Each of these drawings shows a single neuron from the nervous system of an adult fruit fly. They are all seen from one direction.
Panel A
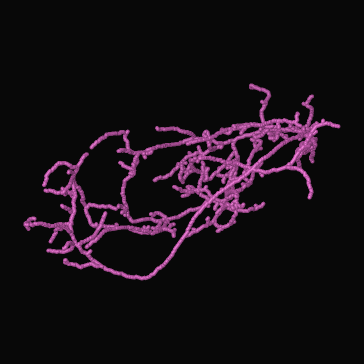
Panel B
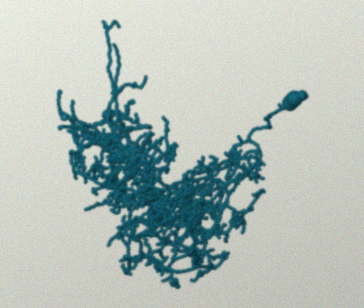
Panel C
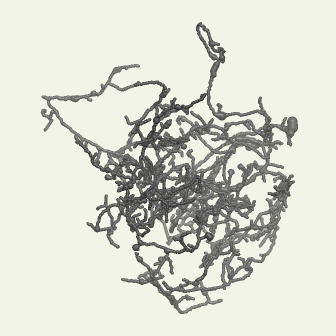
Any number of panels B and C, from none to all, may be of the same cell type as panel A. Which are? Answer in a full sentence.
None of them is of the same cell type.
